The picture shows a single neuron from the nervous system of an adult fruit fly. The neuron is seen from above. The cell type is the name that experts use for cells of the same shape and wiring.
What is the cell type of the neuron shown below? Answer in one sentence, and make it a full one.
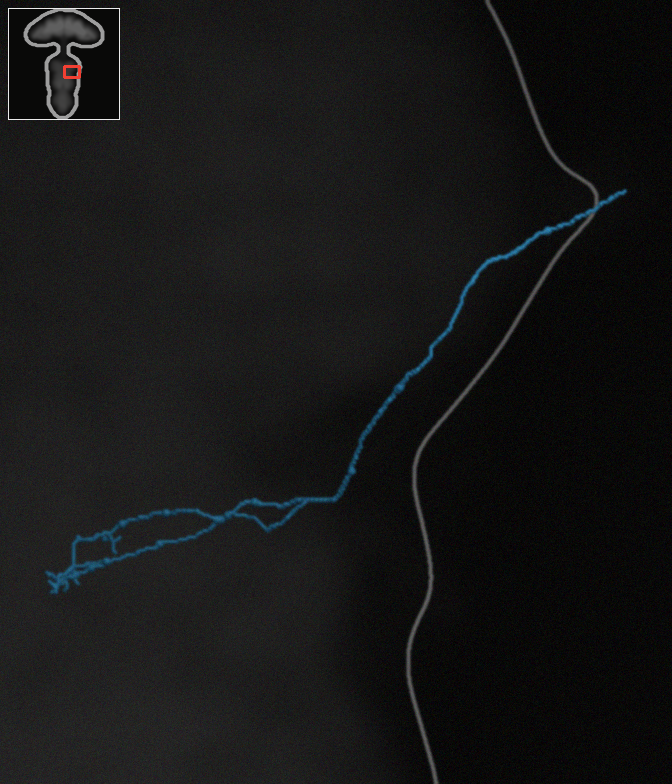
As a matter of cell type, the neuron is WG2.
